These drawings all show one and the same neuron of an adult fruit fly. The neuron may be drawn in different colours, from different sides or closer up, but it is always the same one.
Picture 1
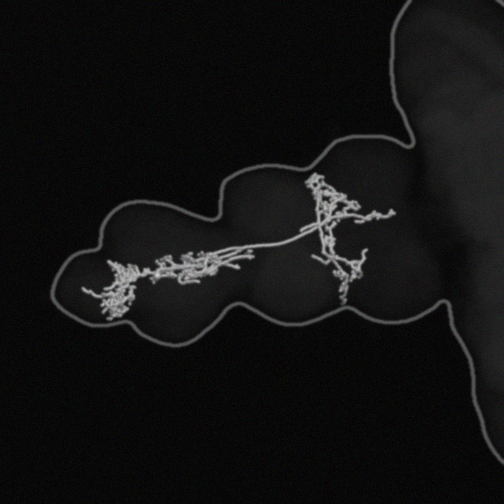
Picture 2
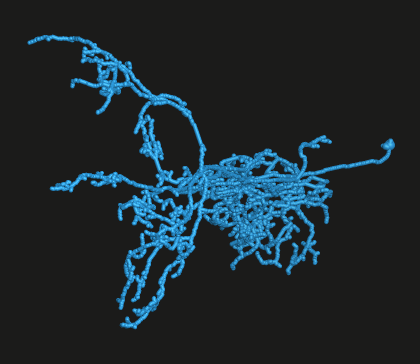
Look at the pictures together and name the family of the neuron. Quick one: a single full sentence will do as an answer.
Within family hemilineage 05B is found this neuron.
